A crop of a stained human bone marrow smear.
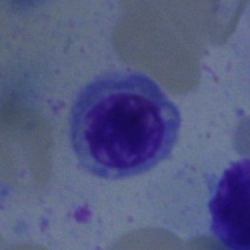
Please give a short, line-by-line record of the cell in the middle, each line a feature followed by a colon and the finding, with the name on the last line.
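Shape: round, smooth outline
Chromatin: dark purple, clumped, small lighter patches between clumps
Granules: none seen in cytoplasm
Clear area: small, pale, in cytoplasm beside nucleus on its upper right side
Identity: erythroblast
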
